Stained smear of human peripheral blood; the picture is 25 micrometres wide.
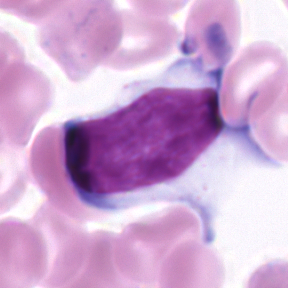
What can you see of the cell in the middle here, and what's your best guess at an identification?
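First, the nucleus: elongated, lying lengthwise from left to right, and a single mass without lobes. Next, the cytoplasm, which is very pale blue. Last, the cell outline, which is irregular and drawn out towards the lower right. The cell is a typical lymphocyte.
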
